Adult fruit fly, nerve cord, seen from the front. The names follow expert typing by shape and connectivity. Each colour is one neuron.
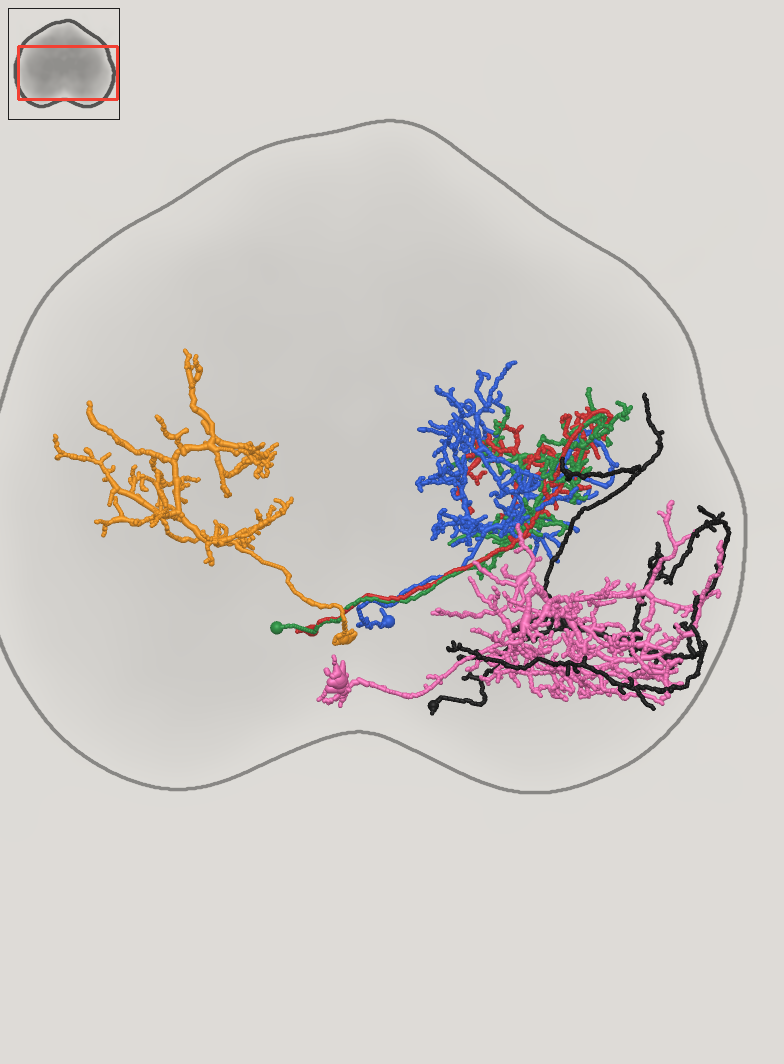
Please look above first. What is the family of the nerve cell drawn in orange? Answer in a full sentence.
The family is hemilineage 13B.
